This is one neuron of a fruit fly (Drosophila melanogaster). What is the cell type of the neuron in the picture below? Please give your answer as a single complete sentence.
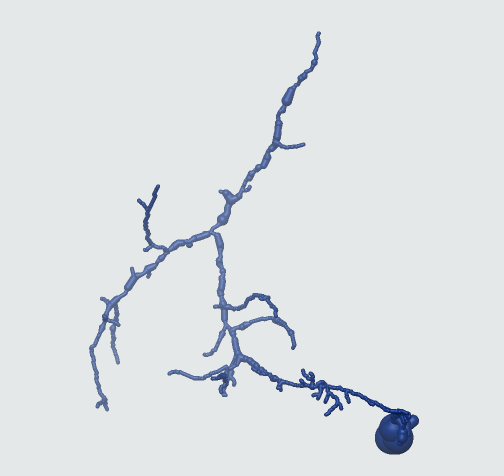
Under the cell type Tr flexor MN falls this neuron.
